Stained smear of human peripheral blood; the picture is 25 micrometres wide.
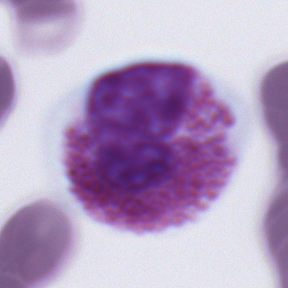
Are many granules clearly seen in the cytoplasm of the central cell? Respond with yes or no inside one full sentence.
Yes, in the cytoplasm of this cell, many granules are visible.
